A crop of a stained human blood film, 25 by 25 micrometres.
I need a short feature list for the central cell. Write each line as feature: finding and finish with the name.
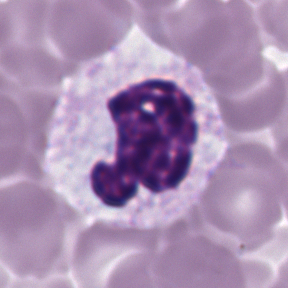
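Nucleus: irregular and folded, a lobe curving down to the lower left
Chromatin: dark purple, coarse and streaky
Granules: fine, dust-like, pinkish-purple, scattered through the cytoplasm
Clear spot: small, inside the nucleus near its top
Name: segmented neutrophil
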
